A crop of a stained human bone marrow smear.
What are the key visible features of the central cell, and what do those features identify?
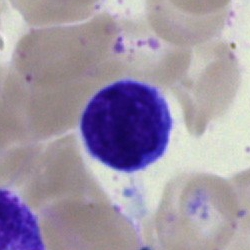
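A round, smooth outline encloses this cell. Its chromatin is dense and stains deep blue-purple. No nucleoli can be seen in the nucleus, and the cell has no vacuoles. The cell is a lymphocyte.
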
